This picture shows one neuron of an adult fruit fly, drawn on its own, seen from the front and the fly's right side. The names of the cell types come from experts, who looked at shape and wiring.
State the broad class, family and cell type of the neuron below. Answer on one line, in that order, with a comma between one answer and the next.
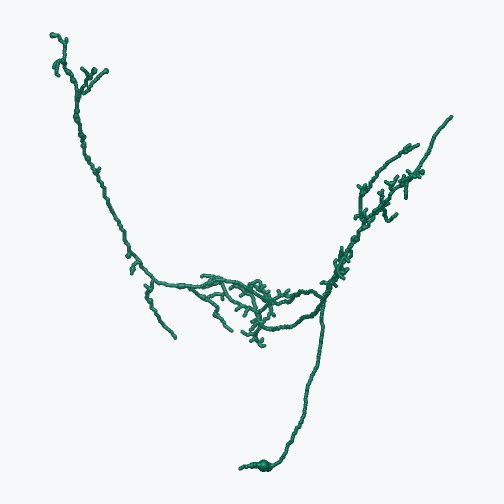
central-brain intrinsic neuron, hemilineage LALa1_posterior, WEDPN17_c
